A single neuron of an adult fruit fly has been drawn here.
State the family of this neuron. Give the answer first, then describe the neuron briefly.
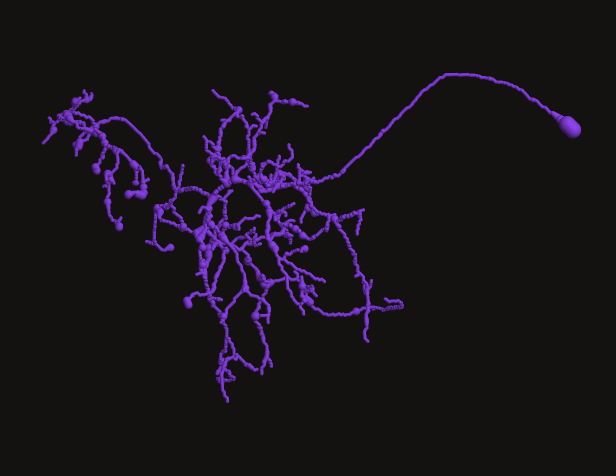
The family is hemilineage 13B. This is a nerve-cord intrinsic neuron. The cell body can be seen at the upper right of the picture. The picture shows dozens of branch ends.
